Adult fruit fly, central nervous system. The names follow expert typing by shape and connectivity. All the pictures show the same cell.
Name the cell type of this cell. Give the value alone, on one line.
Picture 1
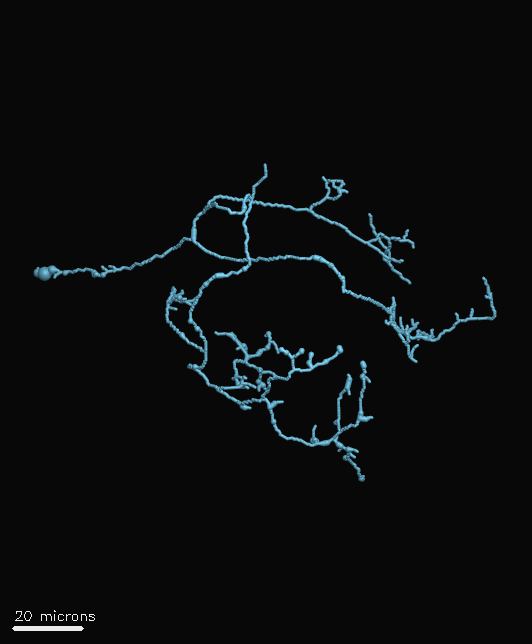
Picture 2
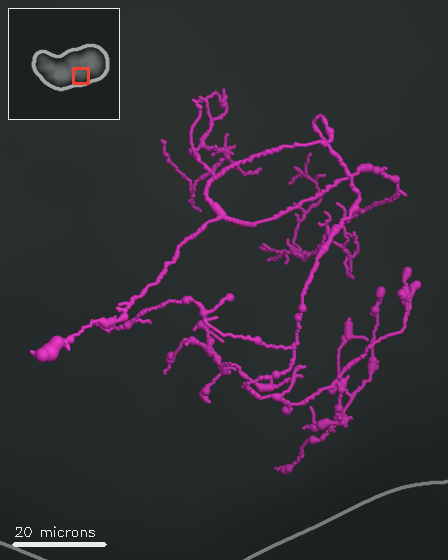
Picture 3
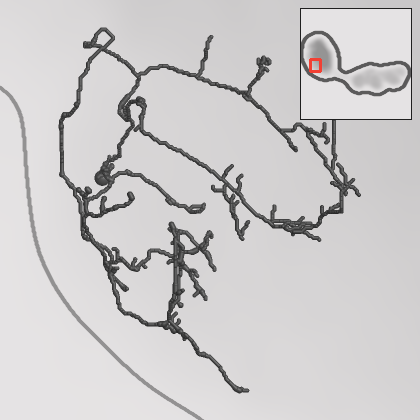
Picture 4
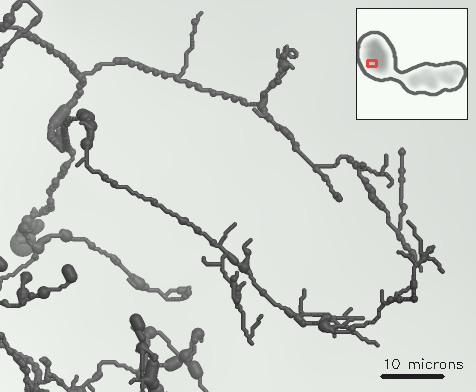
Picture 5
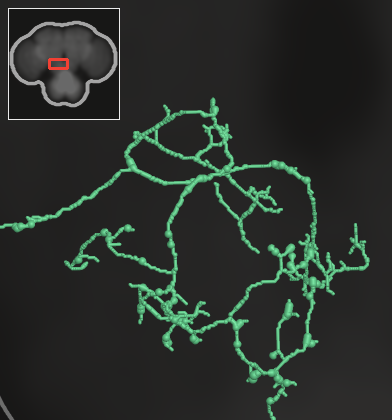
GNG274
